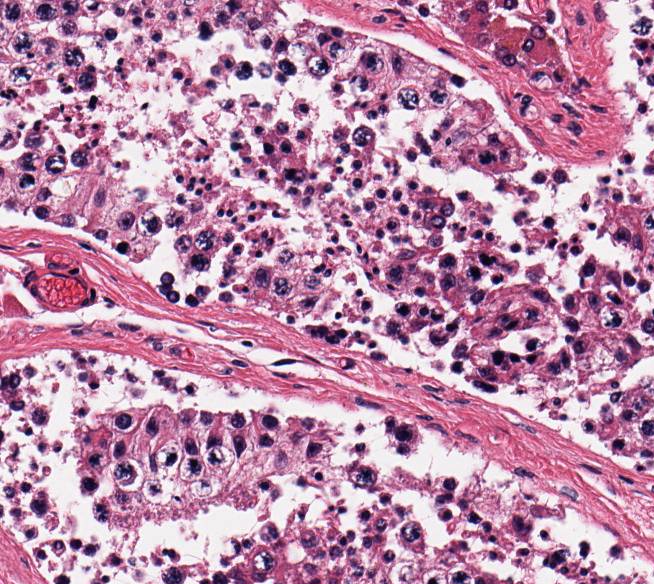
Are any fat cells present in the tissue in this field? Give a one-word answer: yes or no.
No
